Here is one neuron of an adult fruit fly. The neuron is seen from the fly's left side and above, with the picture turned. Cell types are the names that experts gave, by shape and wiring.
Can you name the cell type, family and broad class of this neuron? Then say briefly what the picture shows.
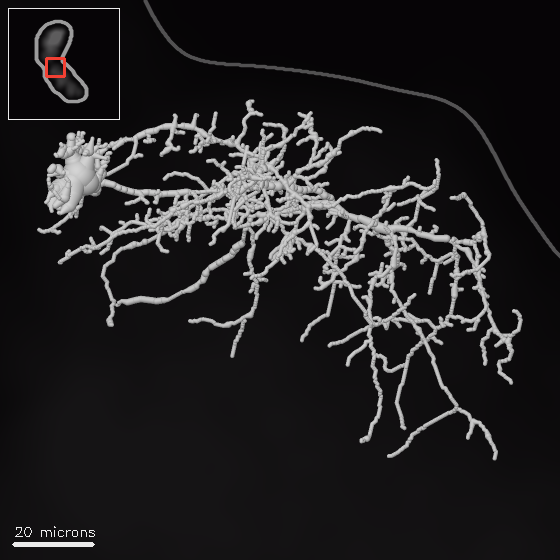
The cell type is Tr extensor MN. Its family is hemilineage 19A. Its broad class is motor neuron of the nerve cord. From left to right in the picture it spans about 120 microns. More than a hundred branch ends can be seen.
